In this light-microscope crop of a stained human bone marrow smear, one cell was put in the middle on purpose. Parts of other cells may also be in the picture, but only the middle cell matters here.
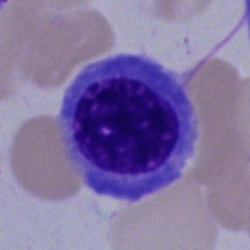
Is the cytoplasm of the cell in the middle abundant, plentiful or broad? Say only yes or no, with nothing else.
No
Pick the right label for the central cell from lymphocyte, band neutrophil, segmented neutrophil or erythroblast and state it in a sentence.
At the crop's centre, the cell is an erythroblast.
